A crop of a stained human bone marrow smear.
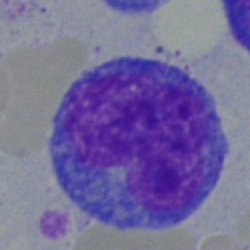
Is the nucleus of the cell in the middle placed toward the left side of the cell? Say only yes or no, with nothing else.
No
